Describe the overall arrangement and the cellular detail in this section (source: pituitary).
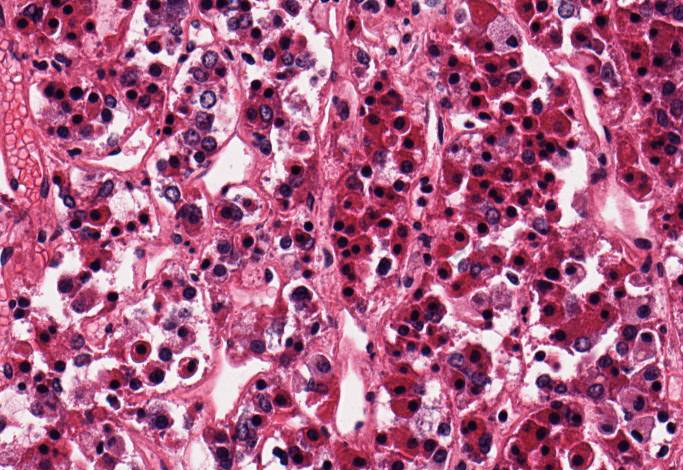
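Across the whole field, polygonal cells are arranged in nests and short cords separated by thin, delicate septa. Their cytoplasm is abundant and, in many cells, deeply eosinophilic. Most contain a single round, dark, centrally placed nucleus. No glandular lumens are formed anywhere.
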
